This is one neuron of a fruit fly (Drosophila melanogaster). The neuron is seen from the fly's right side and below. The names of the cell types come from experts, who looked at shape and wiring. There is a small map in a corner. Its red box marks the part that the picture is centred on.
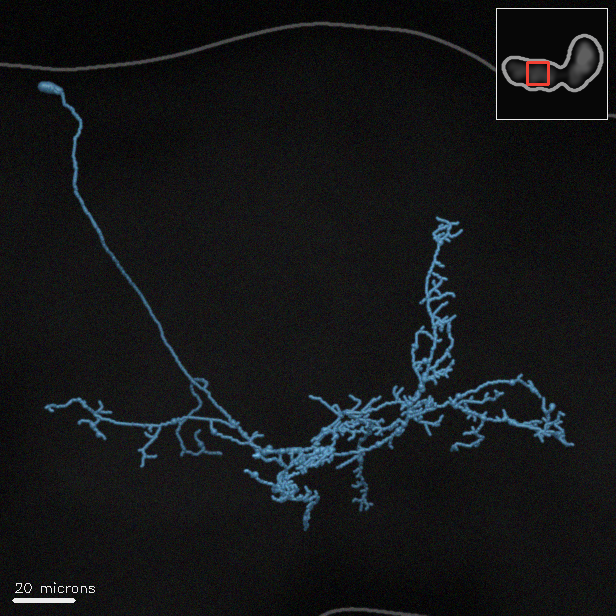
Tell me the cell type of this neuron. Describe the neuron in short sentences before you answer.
Its cell body lies at the upper left of the picture. From left to right in the picture it spans about 180 microns. The picture shows dozens of branch ends. It is a nerve-cord intrinsic neuron. The cell type is IN23B065.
